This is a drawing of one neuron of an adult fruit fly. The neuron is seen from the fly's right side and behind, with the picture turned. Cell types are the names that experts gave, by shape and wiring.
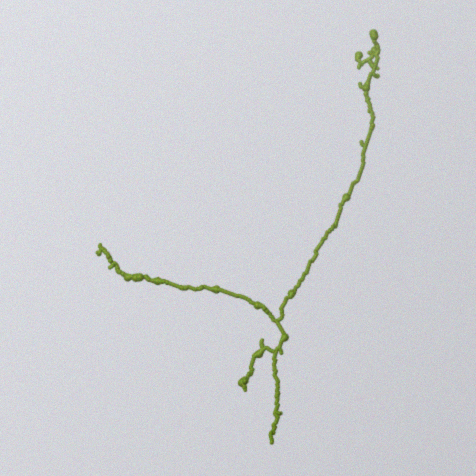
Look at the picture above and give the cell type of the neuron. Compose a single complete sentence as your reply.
This neuron has been assigned cell type SNpp41.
